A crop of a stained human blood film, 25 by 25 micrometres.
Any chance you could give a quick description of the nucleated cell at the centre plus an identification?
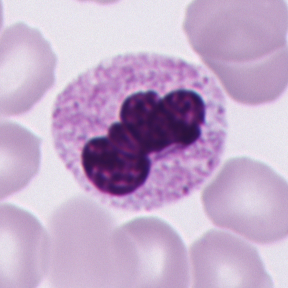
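A smooth, round outline encloses the cell. Its nuclear lobes form a chain running diagonally from lower left to upper right. Fine lilac granules are scattered evenly through the cytoplasm, which contains no vacuoles. It is a segmented neutrophil.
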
